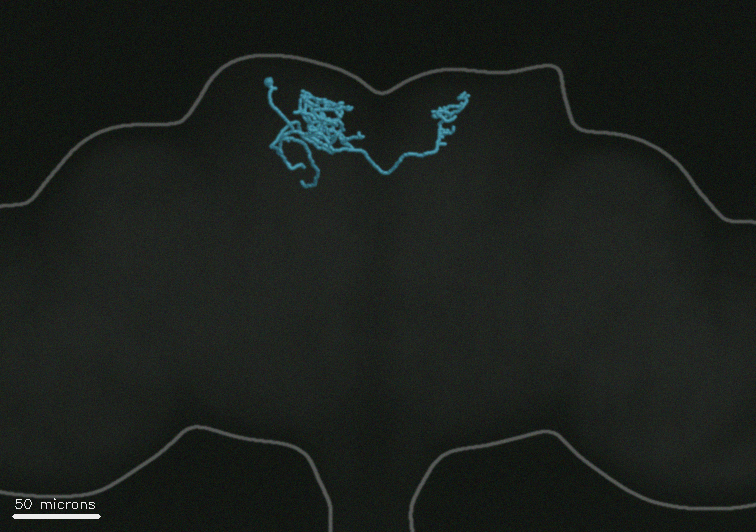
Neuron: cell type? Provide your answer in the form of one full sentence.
This neuron is given the cell type PAM08.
